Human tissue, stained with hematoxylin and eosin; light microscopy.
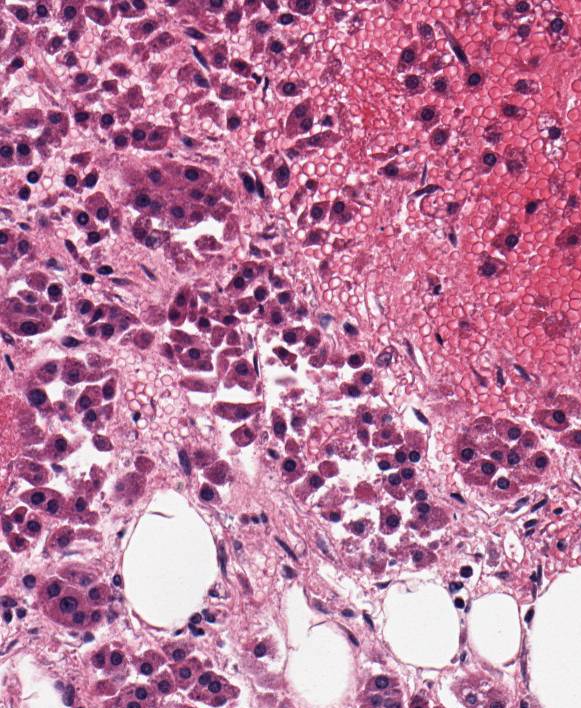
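Adrenal gland in haematoxylin and eosin section. Large polygonal cells form clusters and short cords across the left, centre and lower parts of the field. The upper right corner is occupied by a dense sheet of packed red blood cells with scattered nucleated cells. No glands, ducts or tubules with lumina lie among the large cells. In the centre, small empty clefts separate groups of cells.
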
